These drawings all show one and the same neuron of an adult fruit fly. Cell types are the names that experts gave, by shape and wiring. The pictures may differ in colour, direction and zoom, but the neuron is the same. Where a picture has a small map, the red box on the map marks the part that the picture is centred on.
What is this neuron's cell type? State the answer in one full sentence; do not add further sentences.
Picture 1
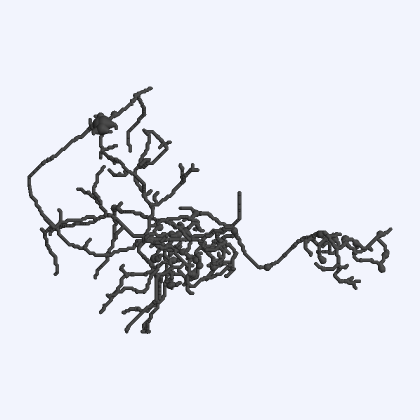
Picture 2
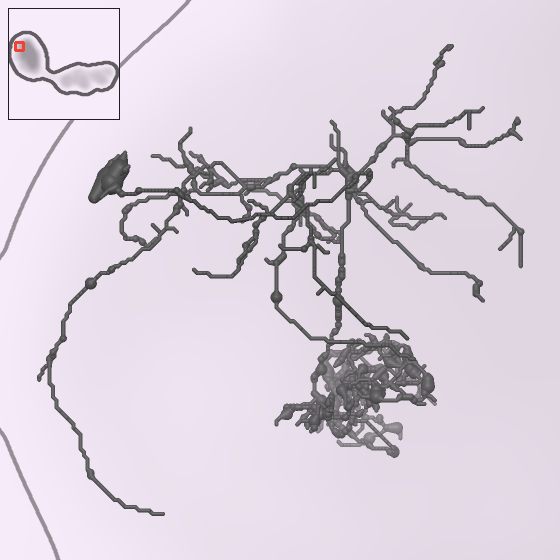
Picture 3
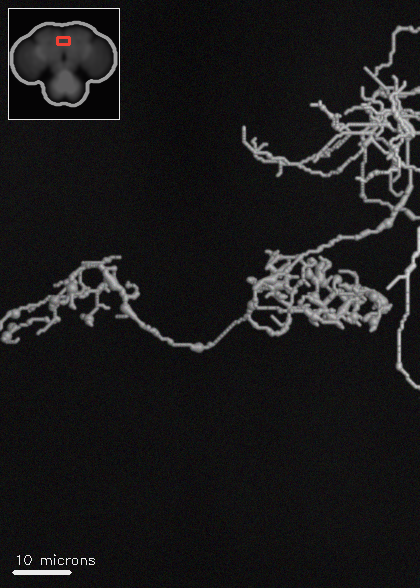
The cell type name PAM05 applies to this neuron.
